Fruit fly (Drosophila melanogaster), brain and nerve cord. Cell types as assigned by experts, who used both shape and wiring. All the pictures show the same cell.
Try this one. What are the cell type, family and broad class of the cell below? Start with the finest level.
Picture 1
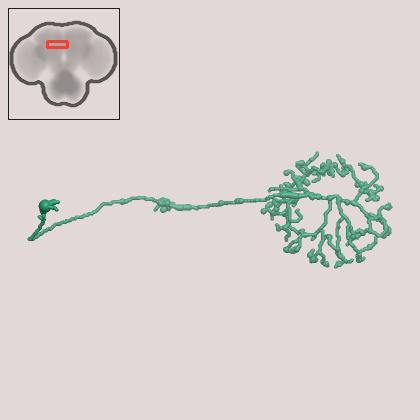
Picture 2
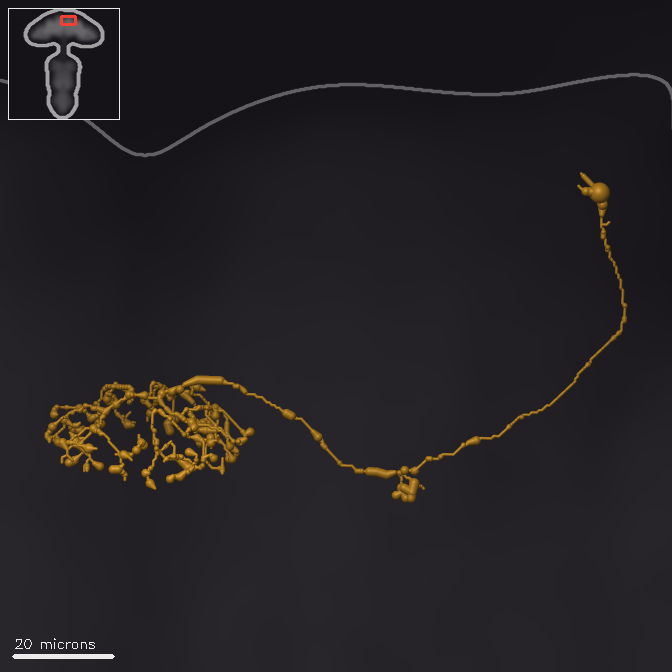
ER3d_c; hemilineage EBa1; central-brain intrinsic neuron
